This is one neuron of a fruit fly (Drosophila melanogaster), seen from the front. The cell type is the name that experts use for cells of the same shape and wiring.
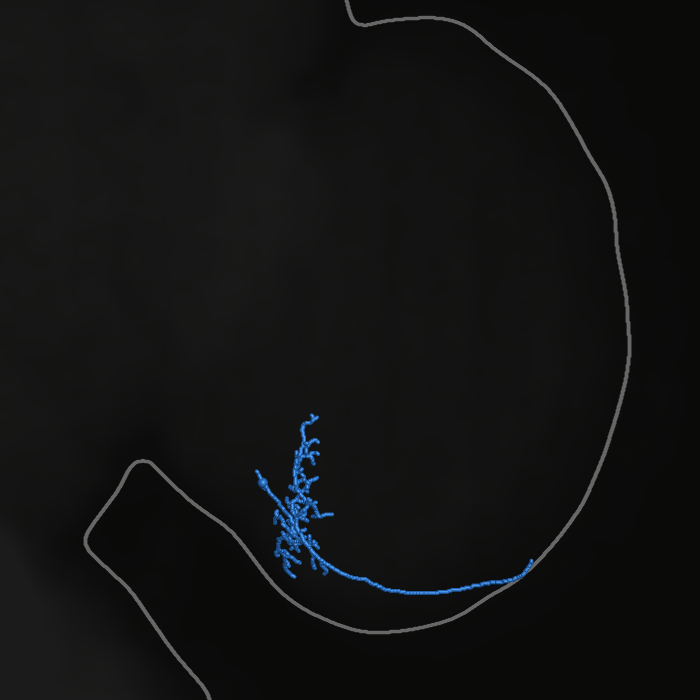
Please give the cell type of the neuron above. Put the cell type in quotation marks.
"Lawf1"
